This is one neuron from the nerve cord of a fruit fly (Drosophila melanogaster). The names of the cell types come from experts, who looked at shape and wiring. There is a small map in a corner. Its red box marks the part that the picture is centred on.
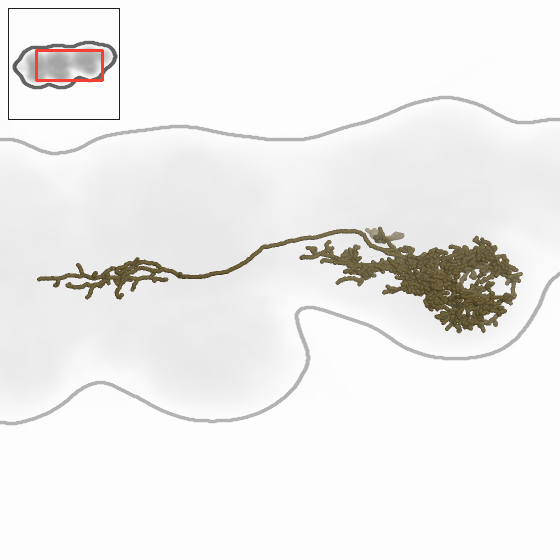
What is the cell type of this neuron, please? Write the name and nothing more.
IN23B007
